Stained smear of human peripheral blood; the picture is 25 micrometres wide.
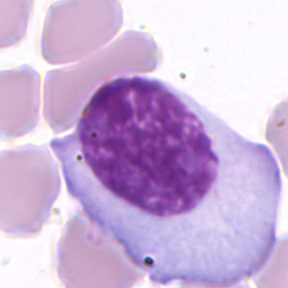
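Plasma cell, the nucleated cell in the centre of this stained blood smear. Notice first that its nucleus is not centred but sits toward the upper left of the cell. Now look closely at the chromatin: coarse purple clumps with paler streaks running between them. The cytoplasm is abundant and pale blue, and you will find it widest below and to the right of the nucleus.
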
